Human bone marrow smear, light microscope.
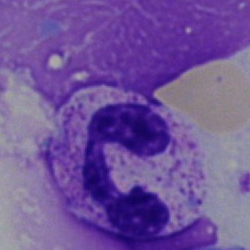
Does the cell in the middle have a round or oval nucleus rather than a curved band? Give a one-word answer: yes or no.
No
